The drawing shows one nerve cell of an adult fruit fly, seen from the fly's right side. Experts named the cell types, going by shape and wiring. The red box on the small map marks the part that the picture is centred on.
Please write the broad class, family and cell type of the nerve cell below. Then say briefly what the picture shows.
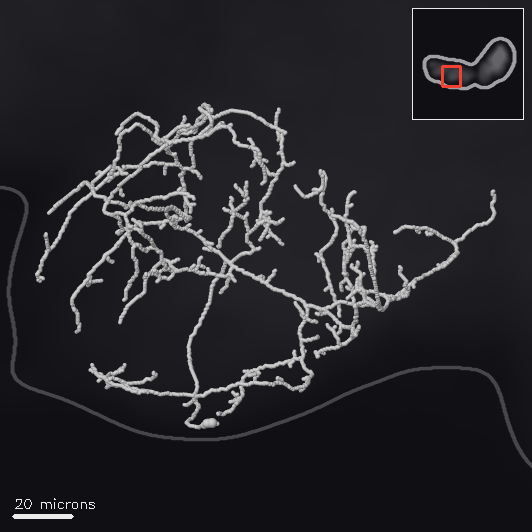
This is a nerve-cord intrinsic neuron. Its family is hemilineage 04B. The cell type is IN04B035. Its cell body lies at the bottom of the picture. From left to right in the picture it spans about 160 microns. Dozens of branch ends can be seen.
